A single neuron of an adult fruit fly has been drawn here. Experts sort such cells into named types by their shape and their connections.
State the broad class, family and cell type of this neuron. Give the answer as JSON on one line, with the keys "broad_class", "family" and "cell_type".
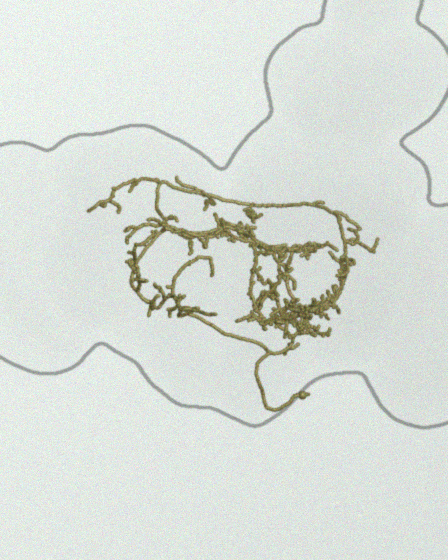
{"broad_class": "central-brain intrinsic neuron", "family": "hemilineage MX7", "cell_type": "PS359"}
